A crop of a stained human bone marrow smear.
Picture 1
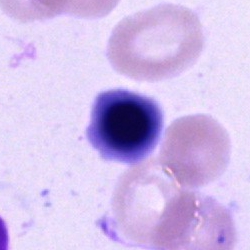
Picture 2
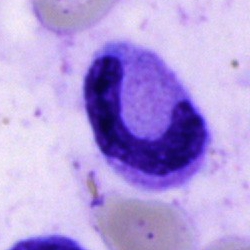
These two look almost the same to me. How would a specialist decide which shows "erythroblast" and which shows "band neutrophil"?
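Answer: the erythroblast is in picture 1, and the band neutrophil is in picture 2. Outline: the erythroblast is roughly round with slightly squared, uneven edges and a small bulge of cytoplasm projecting from its left edge, whereas the band neutrophil is smooth and oval. Nucleus: in the band neutrophil it is curved into a C shape opening toward the upper right.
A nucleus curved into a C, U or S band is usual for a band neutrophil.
Chromatin: the erythroblast chromatin is very dark and dense, almost black, with no visible pattern.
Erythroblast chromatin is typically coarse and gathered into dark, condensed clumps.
Cytoplasm: the erythroblast has only a narrow rim of deep blue-purple cytoplasm, while the band neutrophil's cytoplasm is pale lilac and fills the hollow inside the curve of the nucleus. Common to both: no nucleoli are visible in either nucleus. Surroundings: a red cell lies just below the band neutrophil.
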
